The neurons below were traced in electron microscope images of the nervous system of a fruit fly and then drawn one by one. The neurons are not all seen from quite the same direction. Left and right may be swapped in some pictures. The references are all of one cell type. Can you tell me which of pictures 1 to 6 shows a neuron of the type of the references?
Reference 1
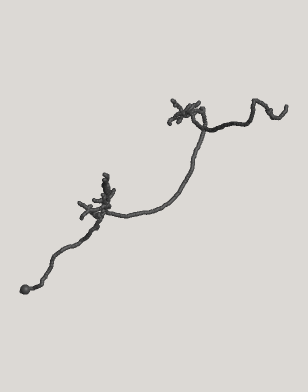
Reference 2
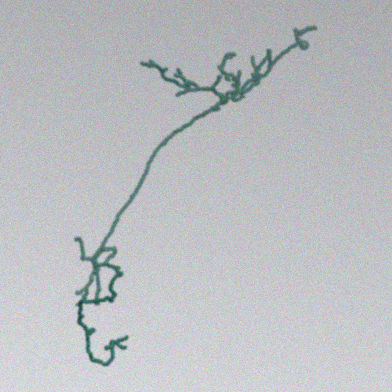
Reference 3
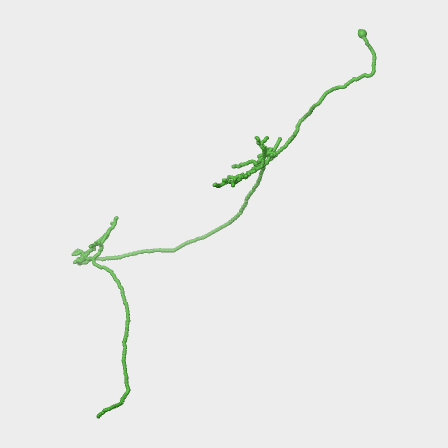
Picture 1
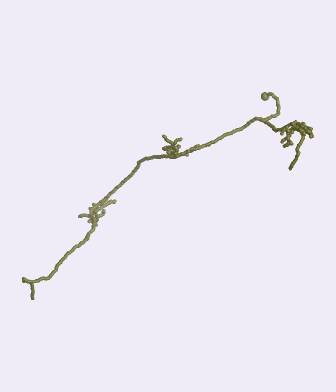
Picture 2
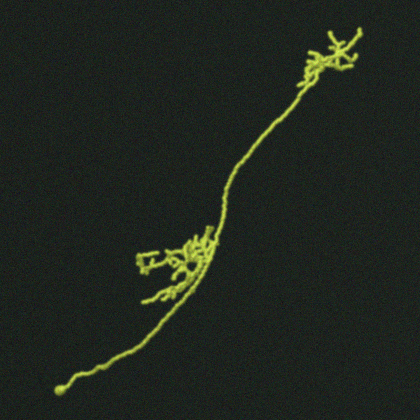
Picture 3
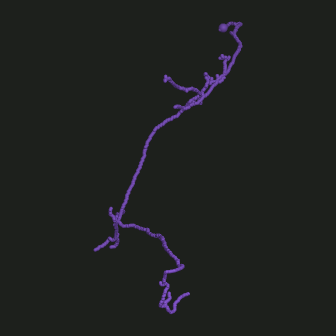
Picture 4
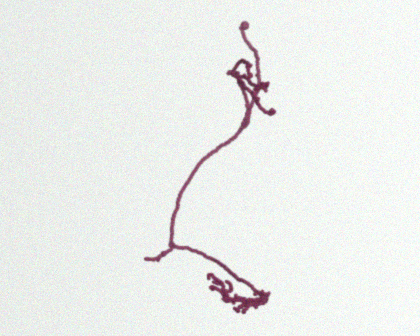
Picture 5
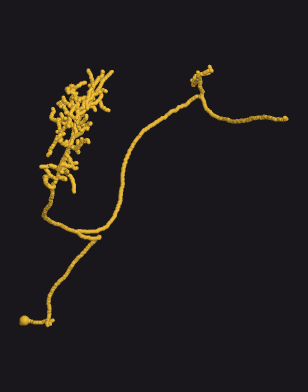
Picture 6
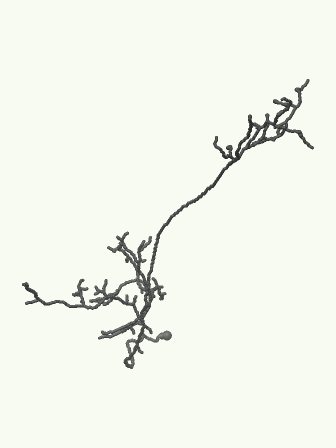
Picture 3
